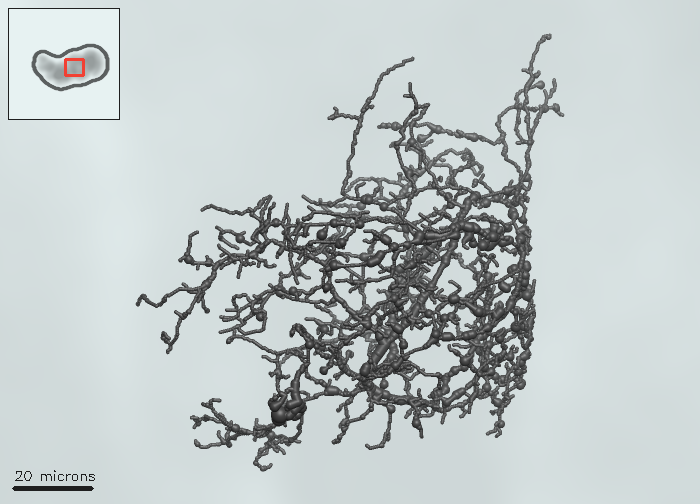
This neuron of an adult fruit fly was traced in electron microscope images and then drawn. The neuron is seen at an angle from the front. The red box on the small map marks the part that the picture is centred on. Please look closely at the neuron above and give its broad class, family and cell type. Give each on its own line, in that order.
central-brain intrinsic neuron
hemilineage VLPl2_medial
AVLP169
